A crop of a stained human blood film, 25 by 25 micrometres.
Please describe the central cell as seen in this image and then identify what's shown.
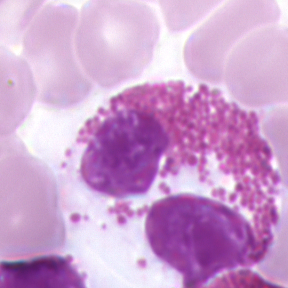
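Notice how both nuclear lobes stain a deep purple, with dense chromatin. Now turn to the granules: coarse, round and fairly even in size, reddish-pink and paler than the nucleus. They are packed most densely in the upper right part of the cell. What you are looking at is an eosinophil.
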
